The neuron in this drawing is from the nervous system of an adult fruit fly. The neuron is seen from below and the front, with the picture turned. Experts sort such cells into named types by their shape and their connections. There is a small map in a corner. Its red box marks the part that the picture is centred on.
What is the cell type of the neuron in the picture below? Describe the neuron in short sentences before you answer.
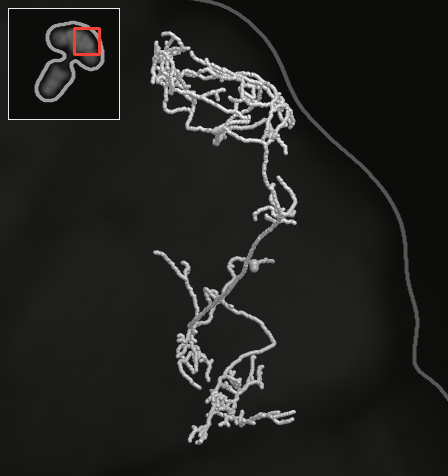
It lies in the brain. The cell body is in the middle of the picture. Dozens of branch ends can be seen. Its broad class is central-brain intrinsic neuron. The cell type is KCg-s1.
